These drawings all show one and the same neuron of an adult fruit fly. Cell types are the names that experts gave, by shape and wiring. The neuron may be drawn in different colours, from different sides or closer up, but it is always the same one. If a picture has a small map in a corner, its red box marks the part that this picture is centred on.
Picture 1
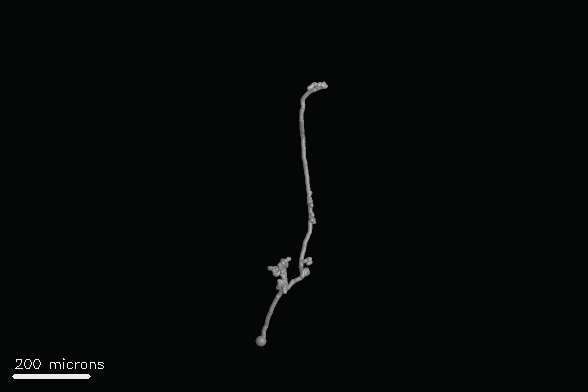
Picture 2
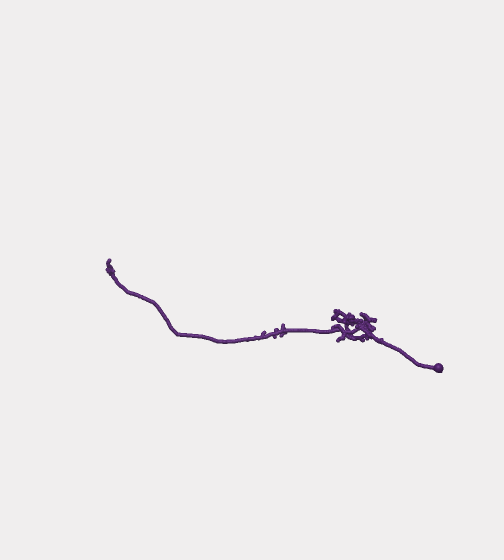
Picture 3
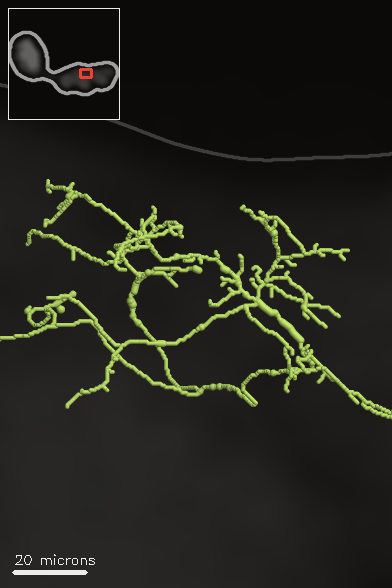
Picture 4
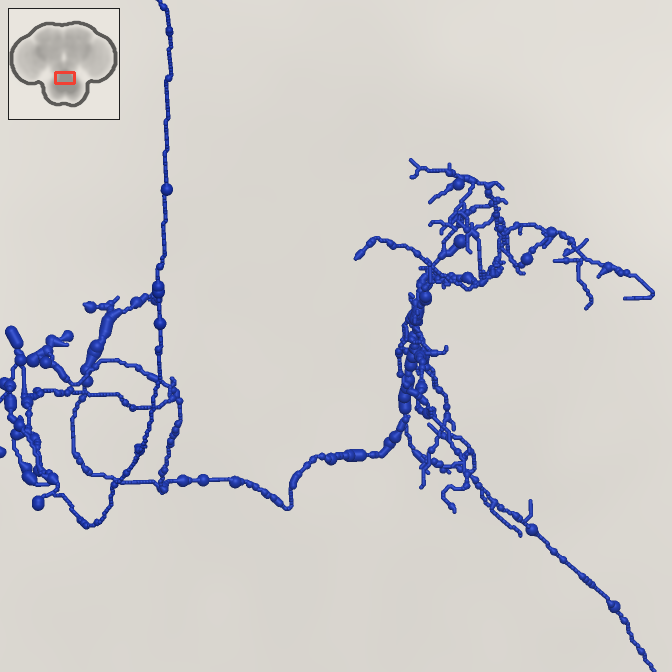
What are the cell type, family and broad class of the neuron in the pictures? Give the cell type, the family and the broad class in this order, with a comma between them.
AN07B050, hemilineage 07B, ascending neuron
